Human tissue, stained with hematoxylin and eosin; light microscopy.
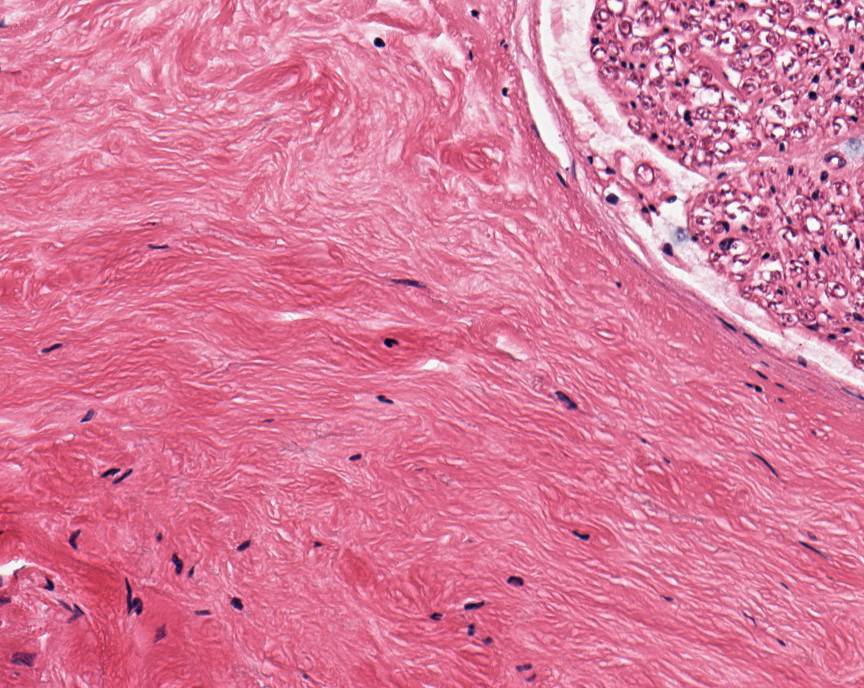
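Tibial nerve, haematoxylin and eosin. The stroma is sparsely cellular, its small, dark, elongated nuclei widely scattered between the collagen. Near the upper right, collagen fibres run parallel to the border of the rounded compartment, among whose round profiles small dark nuclei are scattered.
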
